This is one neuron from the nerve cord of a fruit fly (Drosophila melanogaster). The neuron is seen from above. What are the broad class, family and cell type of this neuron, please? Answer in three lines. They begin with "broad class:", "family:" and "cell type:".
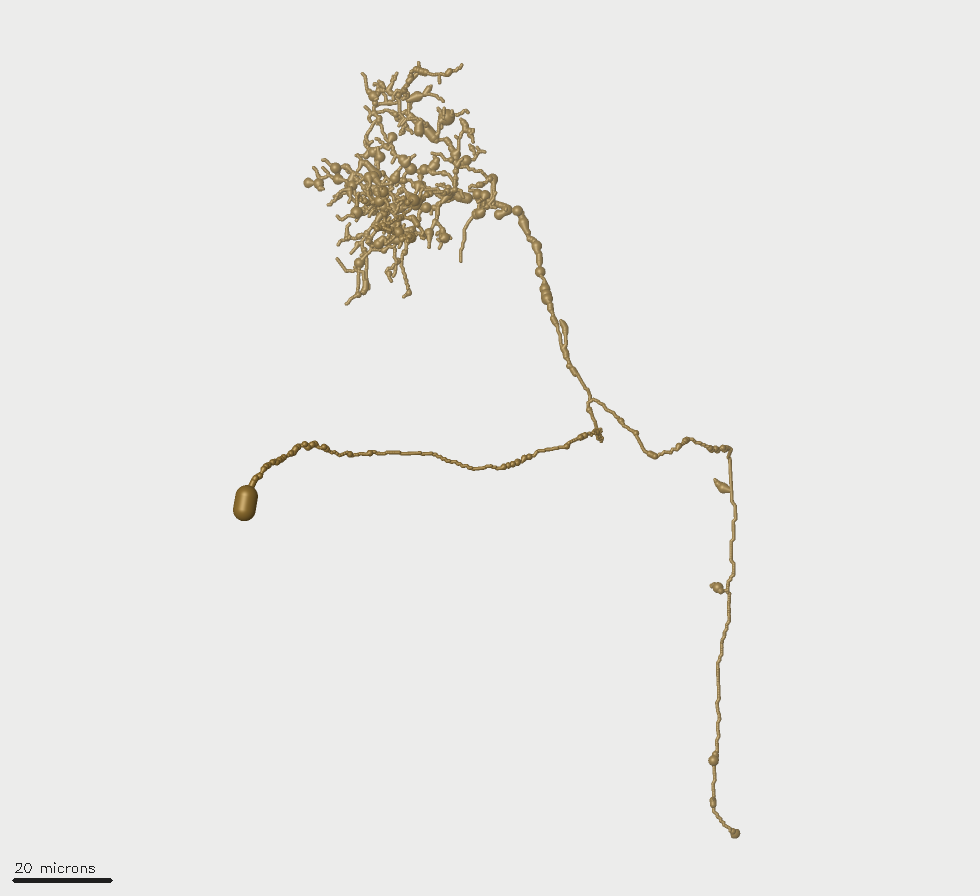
broad class: nerve-cord intrinsic neuron
family: hemilineage 23B
cell type: IN23B081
